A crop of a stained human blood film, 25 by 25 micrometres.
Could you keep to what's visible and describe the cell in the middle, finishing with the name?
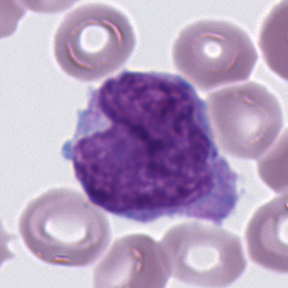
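Measuring about 16 by 13 micrometres, this cell has a ragged edge, with small cytoplasmic projections on the left side. The nucleus is about 13 micrometres across and fills about 80% of the cell's area. It looks folded, with a groove running across it from the notch. The scant cytoplasm is pale greyish blue, widest at the lower right, and shows no distinct granules. The name for this cell is atypical promyelocyte.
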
